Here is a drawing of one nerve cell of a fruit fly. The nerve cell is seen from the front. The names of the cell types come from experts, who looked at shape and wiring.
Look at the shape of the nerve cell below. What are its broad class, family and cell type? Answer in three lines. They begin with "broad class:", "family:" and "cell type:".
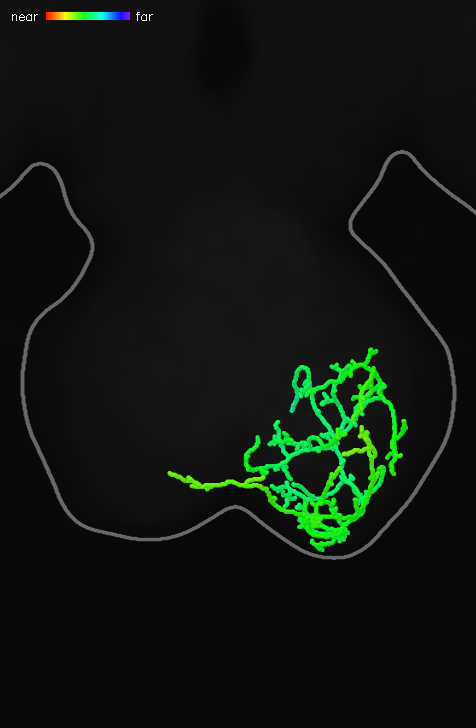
broad class: nerve-cord intrinsic neuron
family: hemilineage 03A
cell type: IN03A071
